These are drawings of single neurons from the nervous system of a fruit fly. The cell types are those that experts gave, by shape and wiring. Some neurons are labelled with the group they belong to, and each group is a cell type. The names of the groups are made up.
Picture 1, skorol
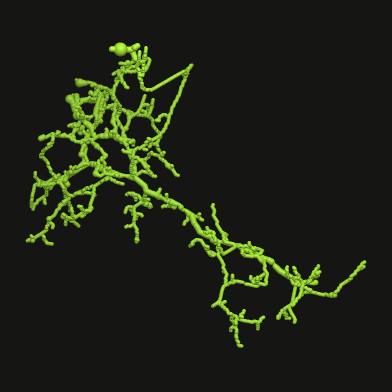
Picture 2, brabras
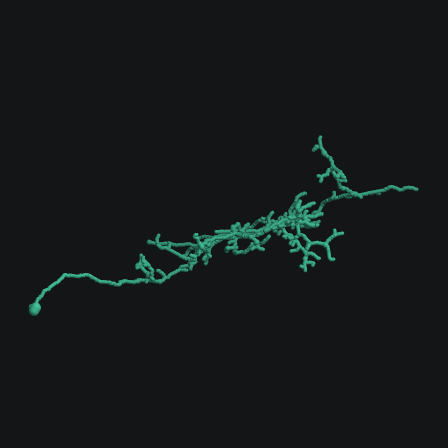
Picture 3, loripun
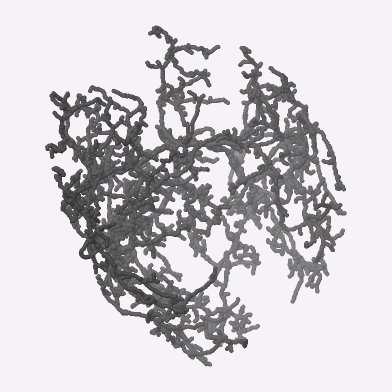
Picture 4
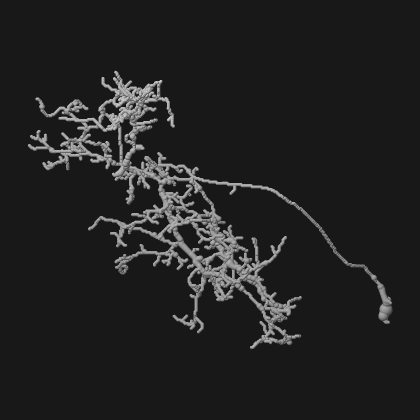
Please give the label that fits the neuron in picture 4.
skorol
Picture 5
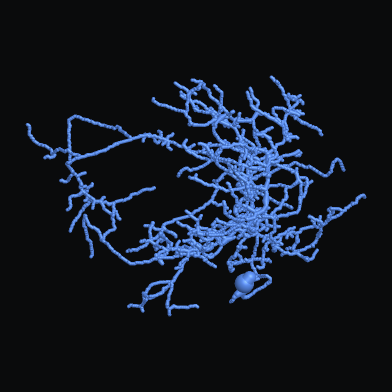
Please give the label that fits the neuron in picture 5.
loripun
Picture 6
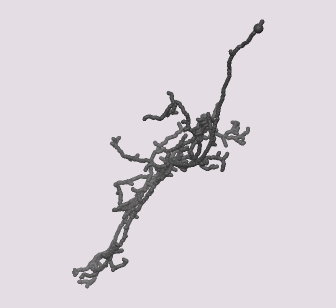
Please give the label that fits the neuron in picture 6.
brabras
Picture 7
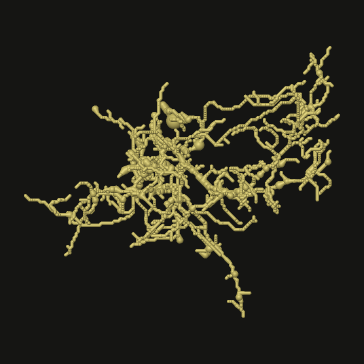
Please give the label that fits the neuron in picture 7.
skorol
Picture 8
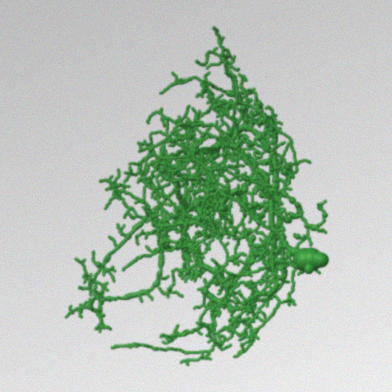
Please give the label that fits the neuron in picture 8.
loripun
